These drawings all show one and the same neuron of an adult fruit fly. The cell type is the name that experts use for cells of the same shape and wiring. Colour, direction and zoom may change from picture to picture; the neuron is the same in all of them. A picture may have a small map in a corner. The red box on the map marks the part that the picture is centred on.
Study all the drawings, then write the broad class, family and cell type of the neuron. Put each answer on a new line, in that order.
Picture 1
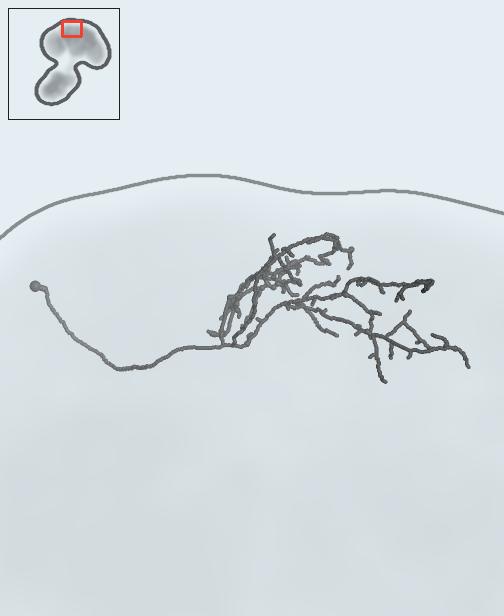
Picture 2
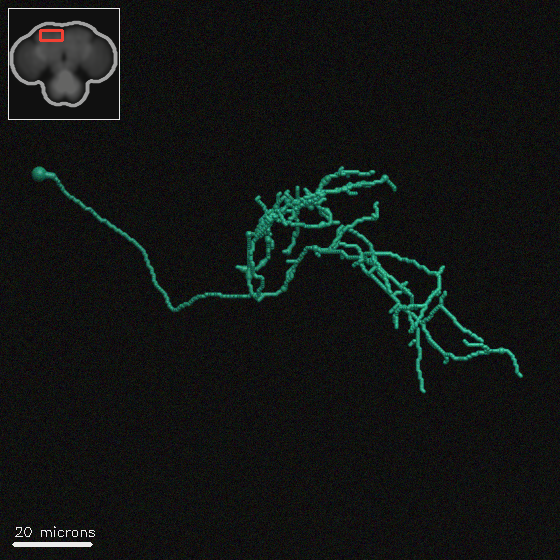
central-brain intrinsic neuron
hemilineage SLPad1_posterior
CB1316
